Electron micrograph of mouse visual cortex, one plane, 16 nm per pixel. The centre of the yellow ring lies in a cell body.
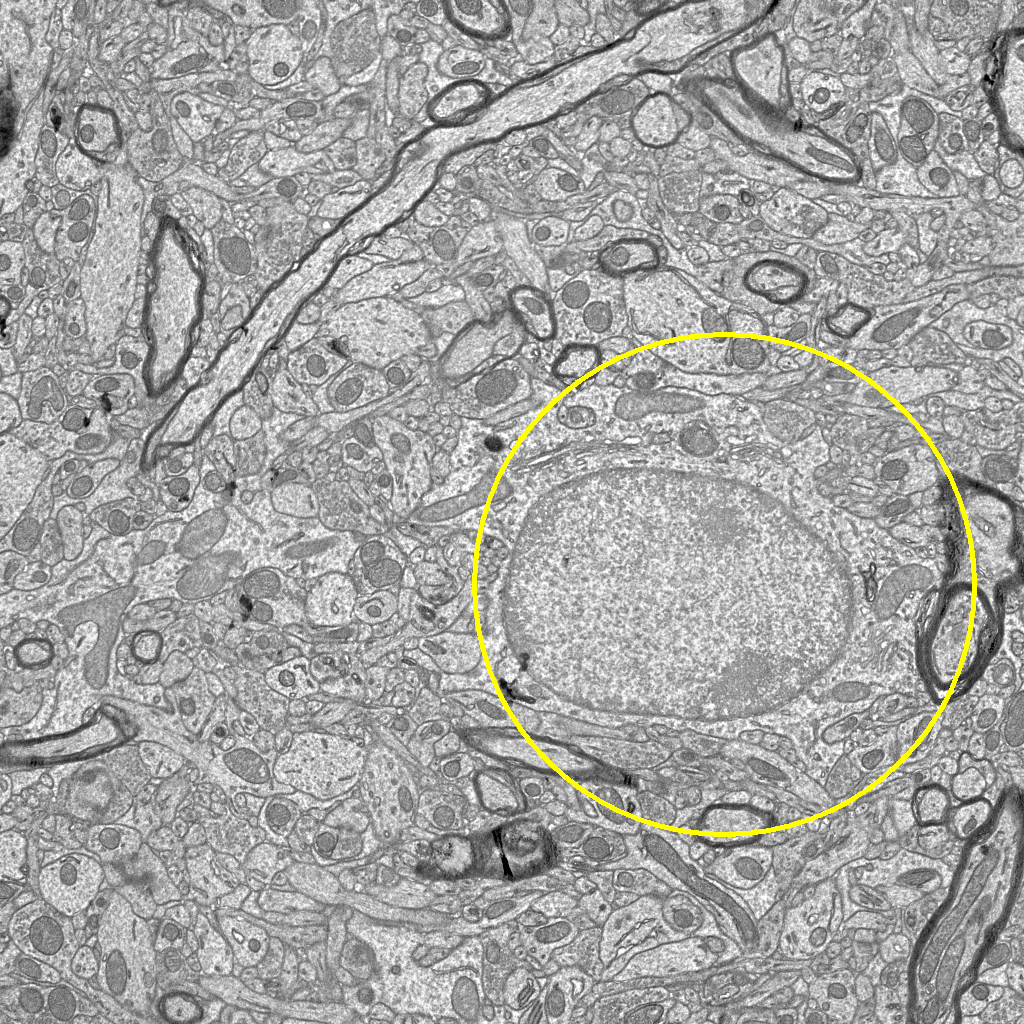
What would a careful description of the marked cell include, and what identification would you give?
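Start with the nucleus, a large oval wider than it is tall. Notice that its envelope is smooth, with no deep folds or clefts. Mostly the chromatin is fine and even, with a few darker granular patches, such as one at lower right. Only a few mitochondria appear, one just right of the nucleus. This is an astrocyte.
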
